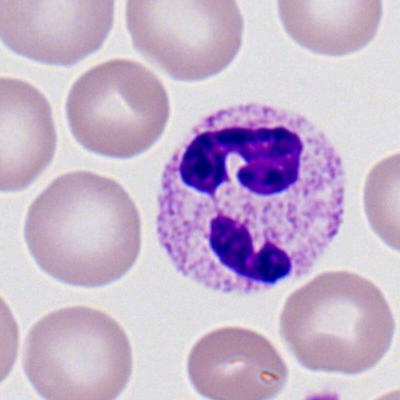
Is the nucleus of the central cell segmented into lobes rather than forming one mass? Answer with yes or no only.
Yes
